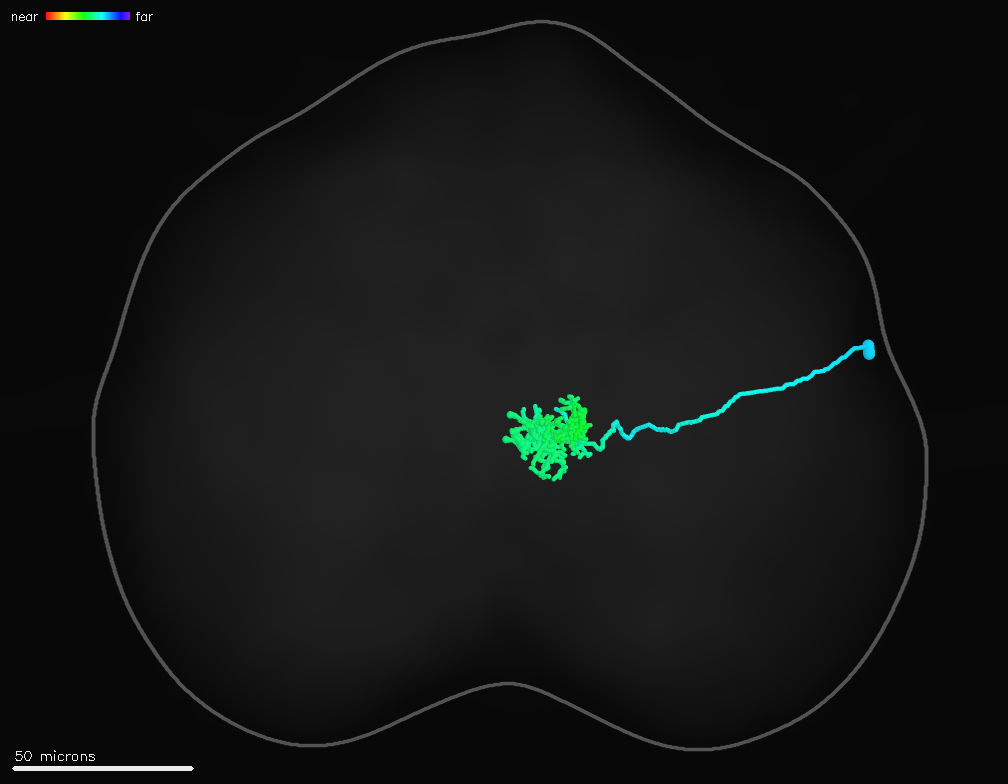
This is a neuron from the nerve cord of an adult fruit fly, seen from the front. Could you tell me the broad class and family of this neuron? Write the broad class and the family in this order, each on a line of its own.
nerve-cord intrinsic neuron
hemilineage 09A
